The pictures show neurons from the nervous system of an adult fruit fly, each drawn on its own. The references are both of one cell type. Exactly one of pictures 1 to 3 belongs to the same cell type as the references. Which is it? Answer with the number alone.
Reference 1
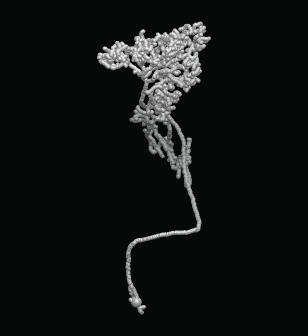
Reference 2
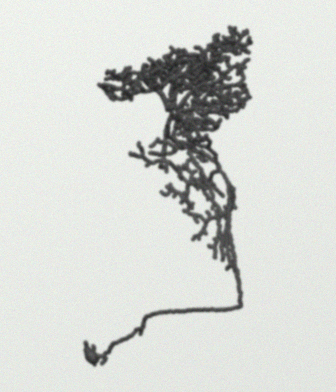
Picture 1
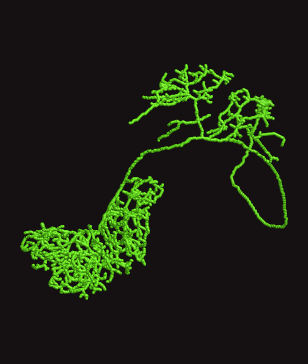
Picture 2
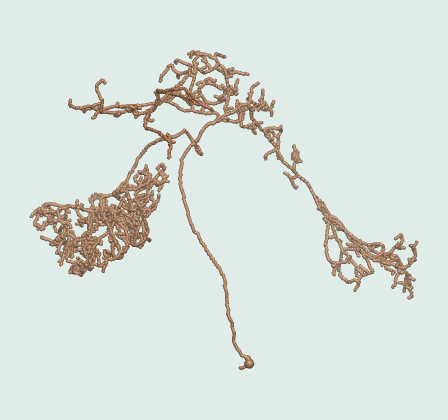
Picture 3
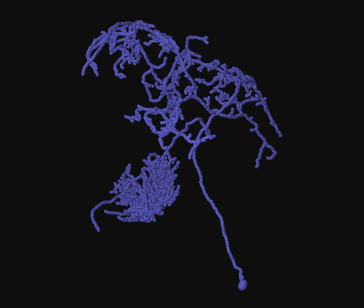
1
